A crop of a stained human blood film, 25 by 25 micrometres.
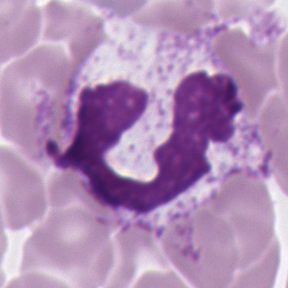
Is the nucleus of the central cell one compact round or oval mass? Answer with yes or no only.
No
